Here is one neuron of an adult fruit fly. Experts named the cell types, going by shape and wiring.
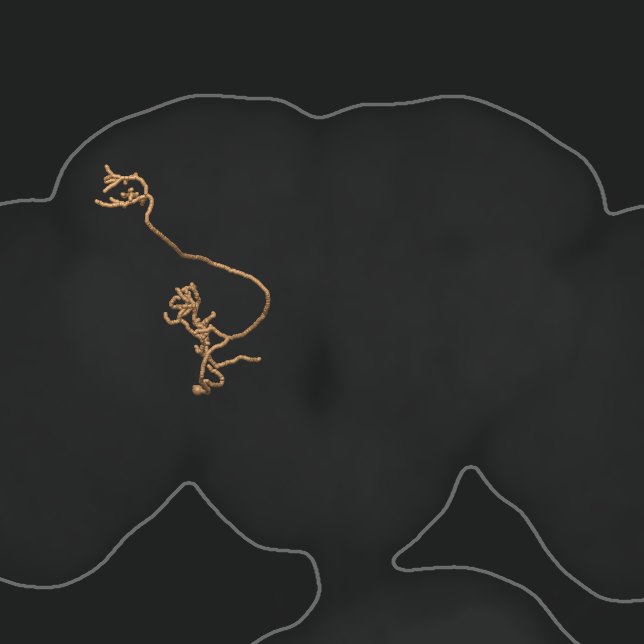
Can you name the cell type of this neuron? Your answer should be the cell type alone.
M_vPNml84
